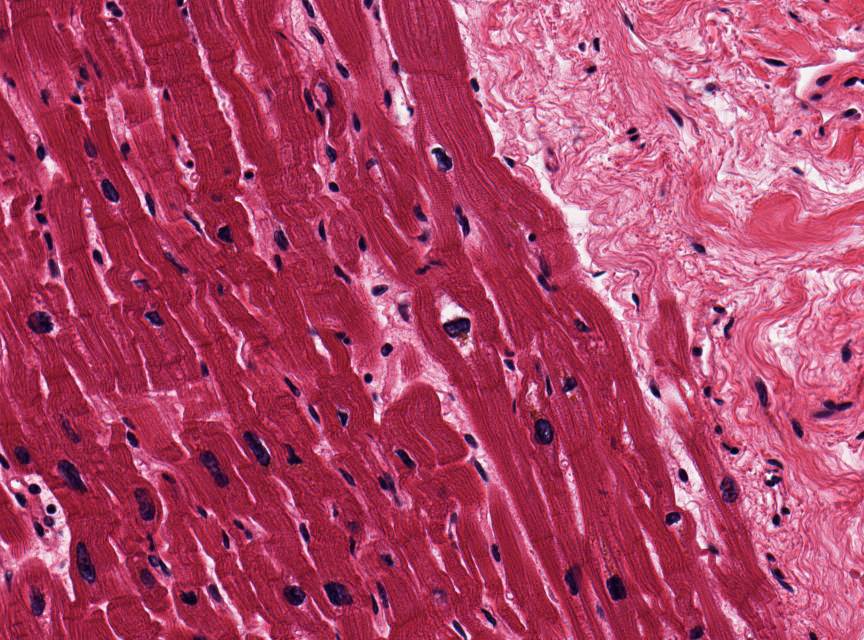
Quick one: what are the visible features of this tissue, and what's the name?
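Striated muscle fibres fill the left two-thirds. They branch and rejoin neighbouring fibres, and show fine cross-striations. Paler connective tissue fills the right third: wavy pink collagen bundles with scattered spindle-shaped nuclei and no fat cells. The tissue is left ventricle of the heart.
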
